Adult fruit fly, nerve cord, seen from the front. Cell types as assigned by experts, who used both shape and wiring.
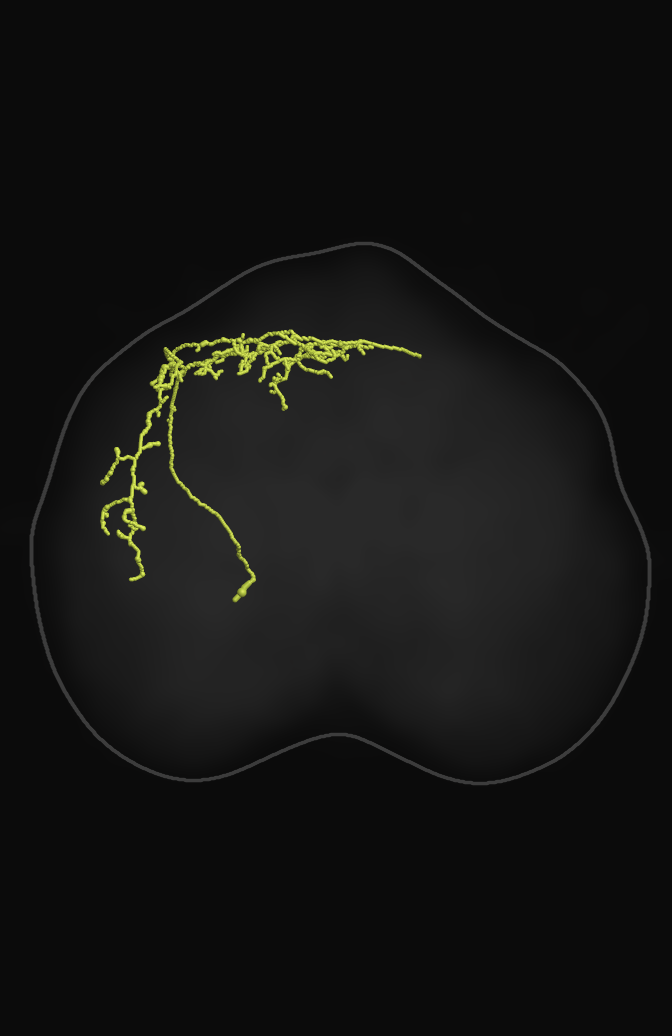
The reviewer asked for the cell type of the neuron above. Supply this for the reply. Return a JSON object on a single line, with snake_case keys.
{"cell_type": "IN03B071"}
